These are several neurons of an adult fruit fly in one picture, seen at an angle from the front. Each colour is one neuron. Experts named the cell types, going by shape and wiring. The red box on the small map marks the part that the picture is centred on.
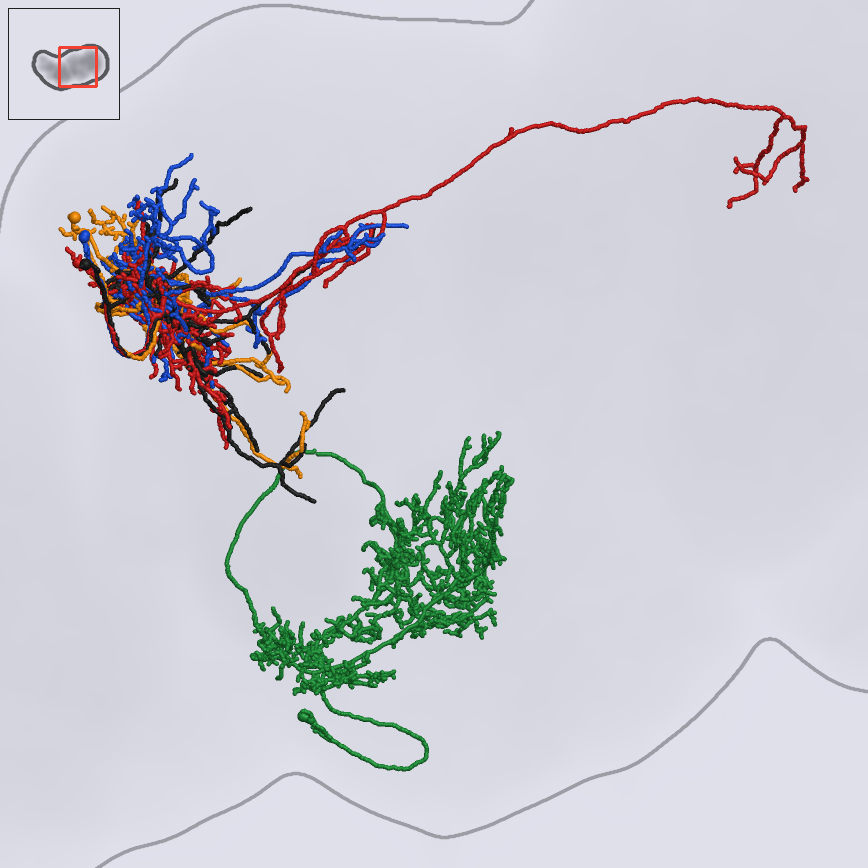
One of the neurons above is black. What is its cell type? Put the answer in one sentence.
The cell type is AVLP743m.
